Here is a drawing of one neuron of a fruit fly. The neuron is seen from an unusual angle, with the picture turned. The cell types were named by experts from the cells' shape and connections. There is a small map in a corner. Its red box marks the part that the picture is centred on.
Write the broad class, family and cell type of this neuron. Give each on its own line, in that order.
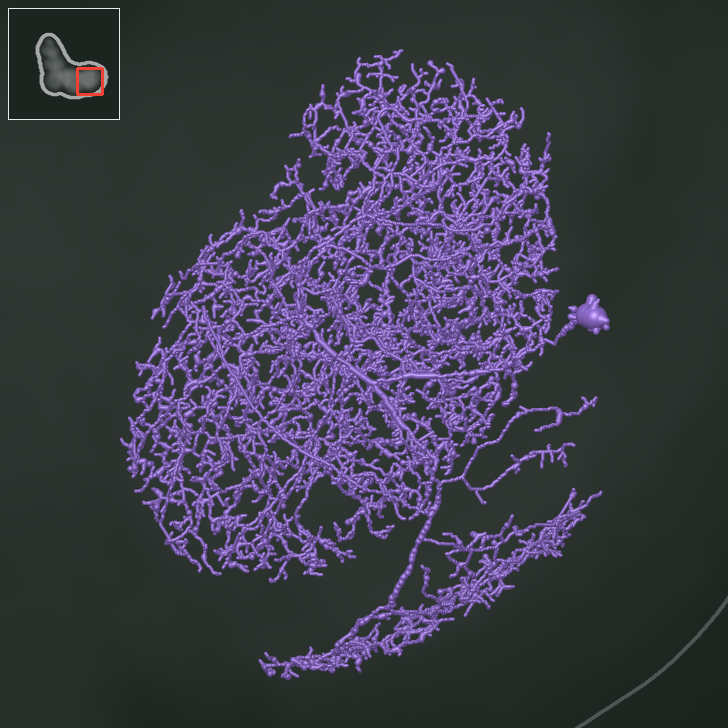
optic-lobe intrinsic neuron
LT
LT58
